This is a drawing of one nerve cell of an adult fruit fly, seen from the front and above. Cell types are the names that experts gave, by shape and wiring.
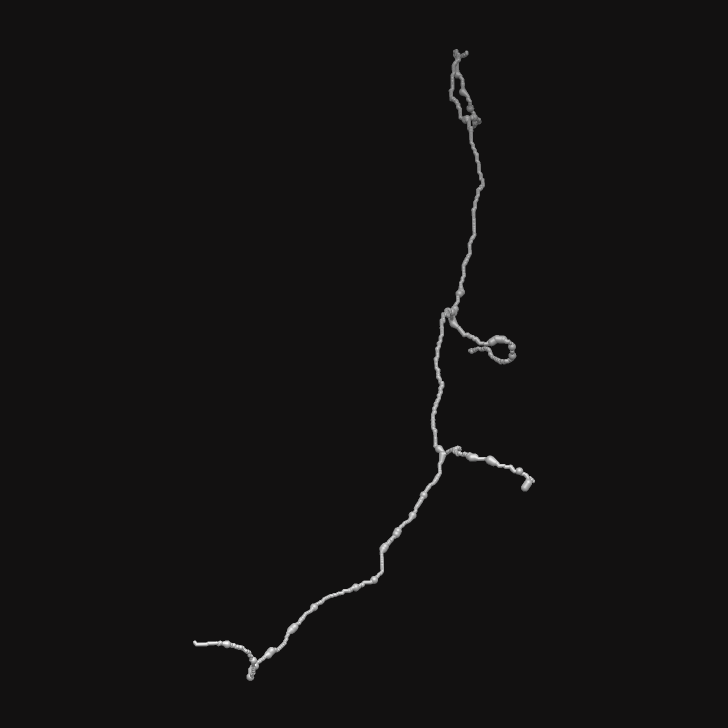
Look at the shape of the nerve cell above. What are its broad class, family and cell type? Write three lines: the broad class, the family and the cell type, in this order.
sensory neuron entering the nerve cord
class mechanosensory proprioceptive
SNpp18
